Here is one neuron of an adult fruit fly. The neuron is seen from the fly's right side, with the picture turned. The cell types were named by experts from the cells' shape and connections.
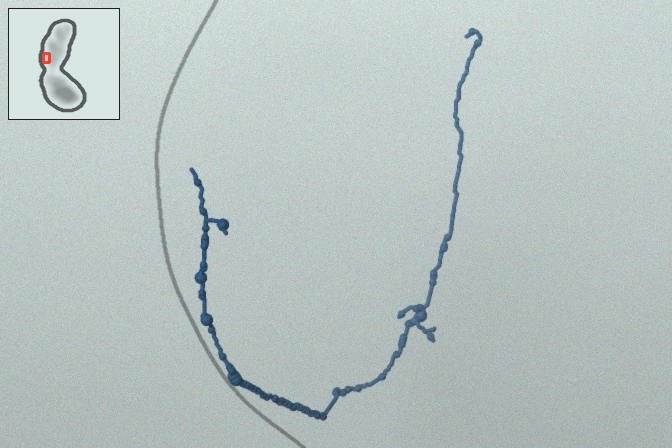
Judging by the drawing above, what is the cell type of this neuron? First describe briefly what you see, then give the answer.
The drawing shows no cell body. There are a dozen or fewer branch ends. It is a sensory neuron entering the nerve cord. Its cell type is SNta41.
